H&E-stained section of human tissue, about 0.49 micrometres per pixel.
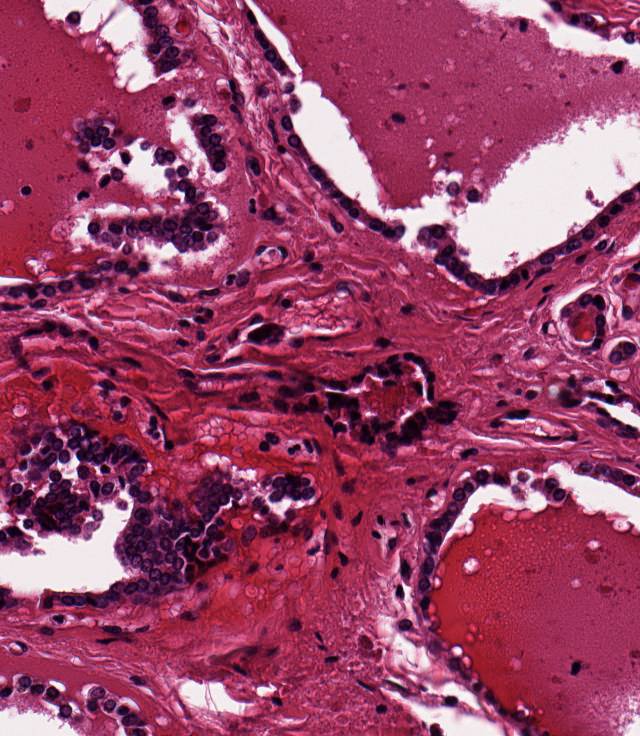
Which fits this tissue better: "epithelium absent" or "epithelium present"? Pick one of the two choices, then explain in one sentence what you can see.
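Epithelium present. White clefts separate the pink luminal material from the epithelial lining in several spaces, a retraction artefact.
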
